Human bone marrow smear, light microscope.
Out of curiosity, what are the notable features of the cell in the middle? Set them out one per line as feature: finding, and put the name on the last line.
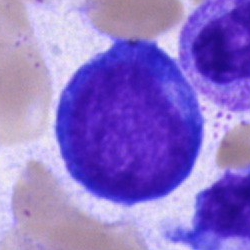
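Outline: round, smooth
Chromatin: fine texture, paler streaks, not coarsely clumped
Cytoplasm: thin deep blue rim around nucleus
Surface: no blebs, no projections
Name: proerythroblast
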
